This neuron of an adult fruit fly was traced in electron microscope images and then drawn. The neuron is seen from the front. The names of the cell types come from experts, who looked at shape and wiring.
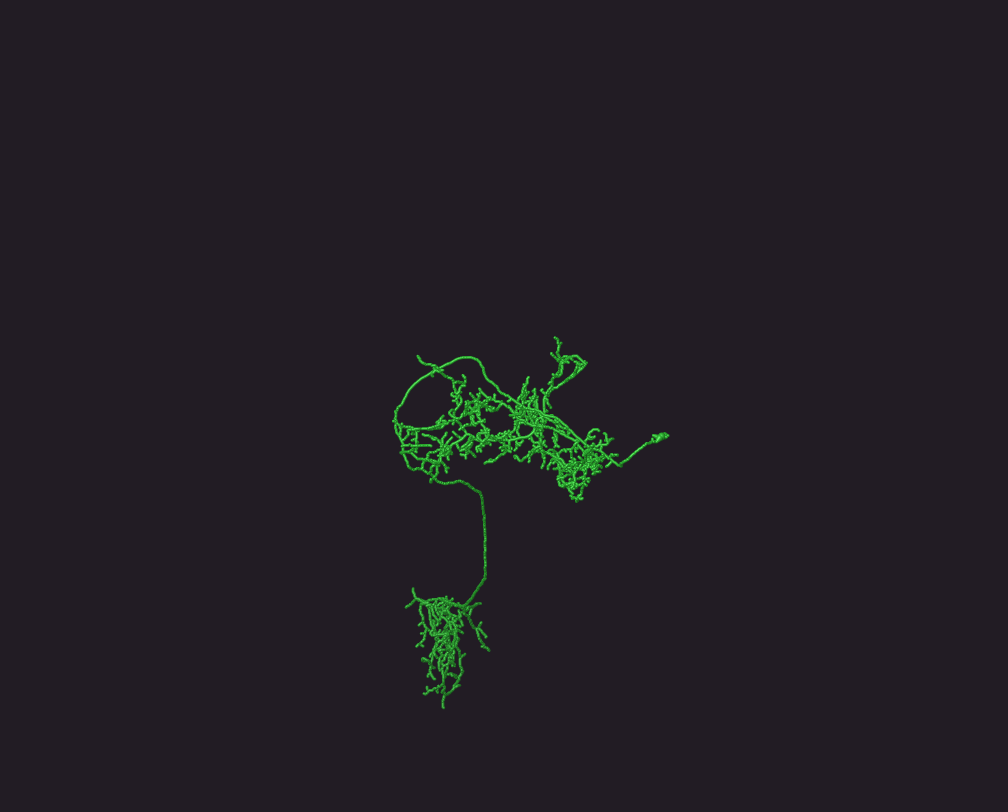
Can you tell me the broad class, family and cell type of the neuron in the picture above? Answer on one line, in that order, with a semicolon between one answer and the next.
descending neuron; DNg; DNg19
